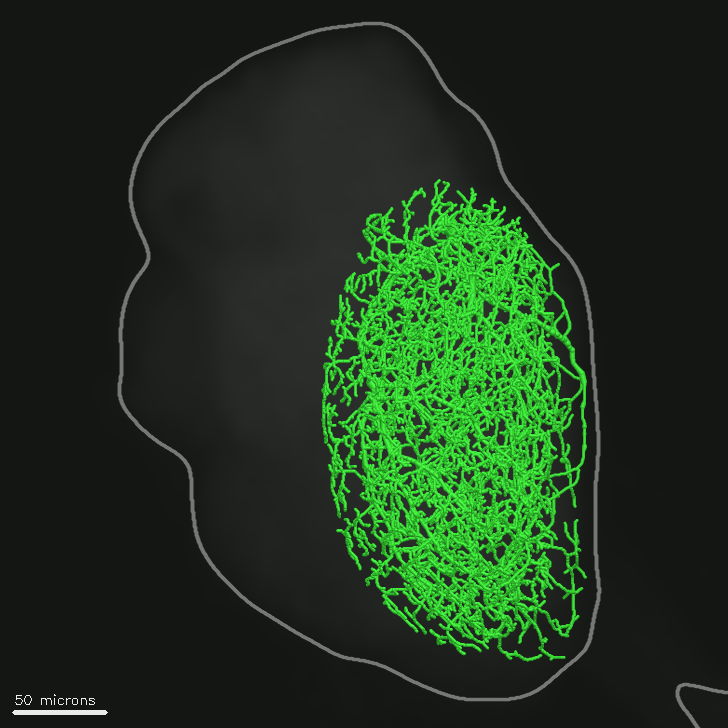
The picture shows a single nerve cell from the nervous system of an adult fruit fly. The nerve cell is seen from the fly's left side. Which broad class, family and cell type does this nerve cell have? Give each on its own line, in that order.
optic-lobe intrinsic neuron
MeVPOL
MeVPOL1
